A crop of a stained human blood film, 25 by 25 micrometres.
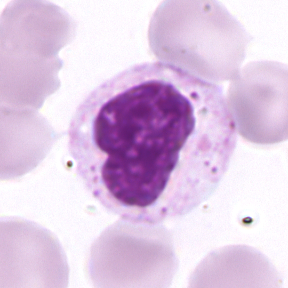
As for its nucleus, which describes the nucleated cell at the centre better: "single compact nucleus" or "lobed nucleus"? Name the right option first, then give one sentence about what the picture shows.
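Single compact nucleus. The nucleus has a notch in its left side, giving it a kidney-like shape.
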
